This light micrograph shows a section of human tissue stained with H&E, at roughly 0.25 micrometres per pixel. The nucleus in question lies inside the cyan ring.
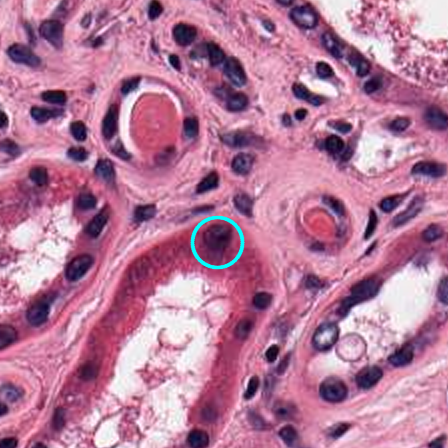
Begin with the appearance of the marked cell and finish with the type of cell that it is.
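The nucleus sits at the outer edge of the cell, against the surrounding connective tissue, away from the lumen. The cell is part of a single layer lining a curved tubule whose lumen holds pale, wispy material. It is a proximal tubule cell.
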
